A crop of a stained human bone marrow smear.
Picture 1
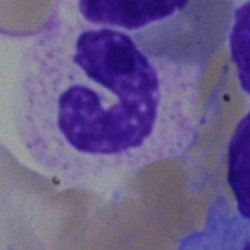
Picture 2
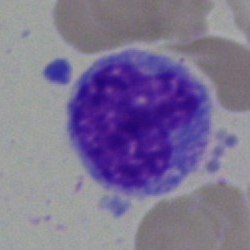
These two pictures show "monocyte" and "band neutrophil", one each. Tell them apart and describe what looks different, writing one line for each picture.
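Picture 1: band neutrophil. The cytoplasm is abundant and pale, almost colourless.
Picture 2: monocyte. The nucleus fills most of the cell.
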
